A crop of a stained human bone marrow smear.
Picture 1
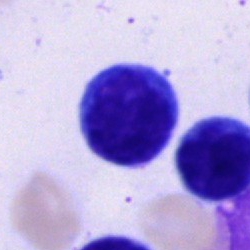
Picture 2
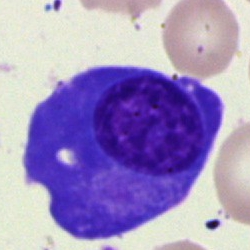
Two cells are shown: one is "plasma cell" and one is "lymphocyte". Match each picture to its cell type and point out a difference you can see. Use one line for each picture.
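Picture 1 is a lymphocyte. Cytoplasm is scant, at most a thin blue rim at the edge.
Picture 2 is a plasma cell. The cytoplasm is abundant and stains deep blue.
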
